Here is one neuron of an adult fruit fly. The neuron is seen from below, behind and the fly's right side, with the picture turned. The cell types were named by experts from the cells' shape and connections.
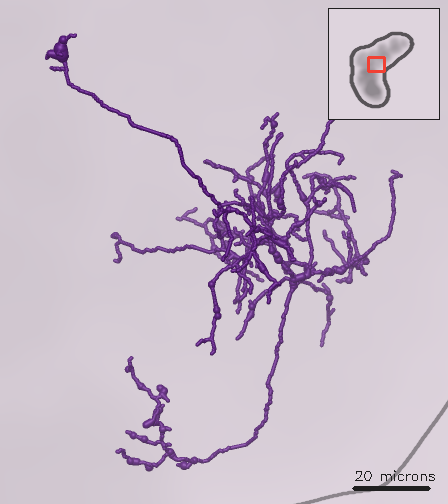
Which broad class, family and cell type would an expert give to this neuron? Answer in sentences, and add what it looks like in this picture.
It is a nerve-cord intrinsic neuron. Its family is hemilineage 04B. The cell type is IN04B070. Its cell body lies at the upper left of the picture. From top to bottom in the picture it spans about 120 microns. The picture shows dozens of branch ends.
